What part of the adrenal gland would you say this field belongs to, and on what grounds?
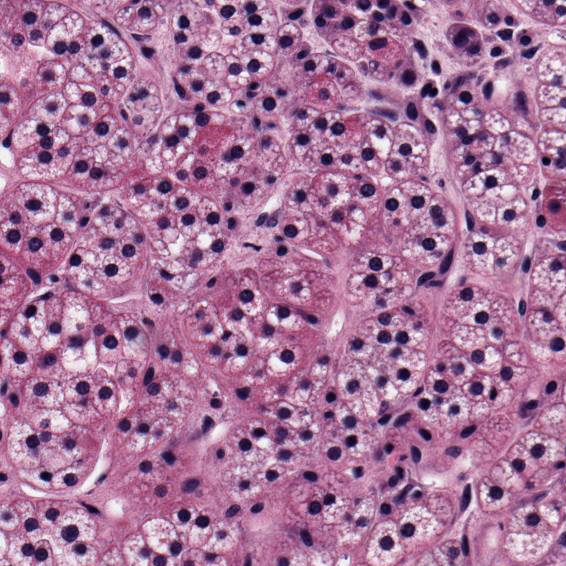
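Shown here: zona fasciculata. Most cells have pale cytoplasm filled with many small clear vacuoles, giving a bubbly appearance, and in most the single round, dark, fairly uniform nucleus lies near the centre of the cell rather than at one pole.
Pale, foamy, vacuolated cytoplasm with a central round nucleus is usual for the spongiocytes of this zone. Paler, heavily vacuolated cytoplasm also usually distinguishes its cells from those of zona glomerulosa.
Throughout the field the cells are packed into rounded nests separated by thin septa.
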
